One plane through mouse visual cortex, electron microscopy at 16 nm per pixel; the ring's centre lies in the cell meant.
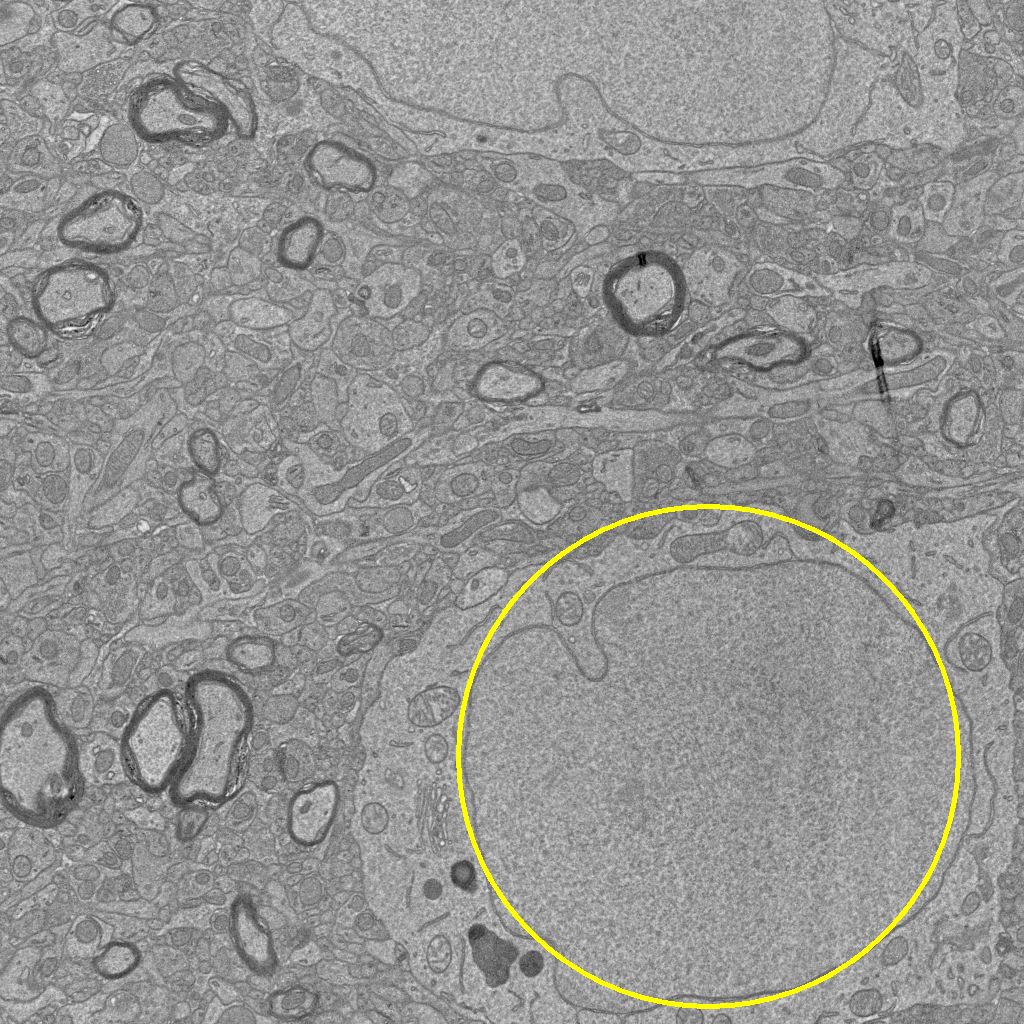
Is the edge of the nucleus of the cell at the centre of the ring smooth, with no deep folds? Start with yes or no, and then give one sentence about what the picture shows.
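No. The nuclear envelope forms one deep finger-like infolding at the upper left of the nucleus.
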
